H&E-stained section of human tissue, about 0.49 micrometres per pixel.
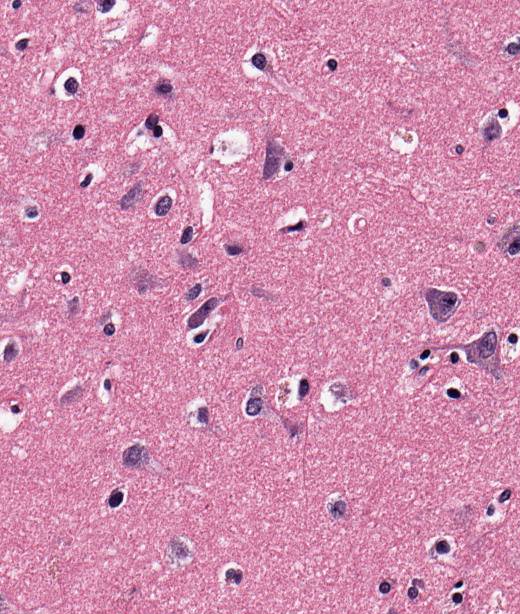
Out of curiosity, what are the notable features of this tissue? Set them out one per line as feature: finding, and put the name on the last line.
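Arrangement: cells single, fairly evenly scattered across the whole field
Structures: no glands, tubules or epithelium
Larger cells: scattered, angular triangular bodies, purplish cytoplasm tapering into processes; one at right middle
Larger-cell nuclei: round, paler than nearby small dark nuclei
Small cells: many, outnumbering the larger cells; small, round, dense dark nuclei, scant cytoplasm
Name: cerebral cortex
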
